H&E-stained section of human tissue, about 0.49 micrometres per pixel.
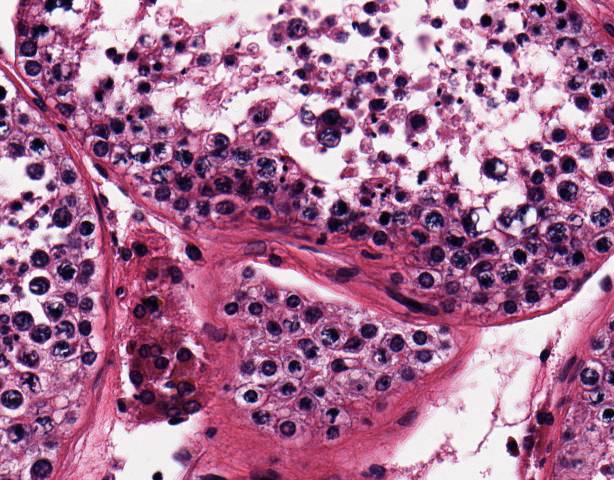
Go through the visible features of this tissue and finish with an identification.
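Look at the several rounded tubules, cut across and packed close together, with narrow pink stroma between them. Notice each one is filled with many layers of rounded cells, not lined by one. Pink fibrous walls with flattened, elongated nuclei bound them. Left of centre in the lower half, between tubules, find the small cluster of cells with abundant deep pink cytoplasm and round nuclei. This is testis.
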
